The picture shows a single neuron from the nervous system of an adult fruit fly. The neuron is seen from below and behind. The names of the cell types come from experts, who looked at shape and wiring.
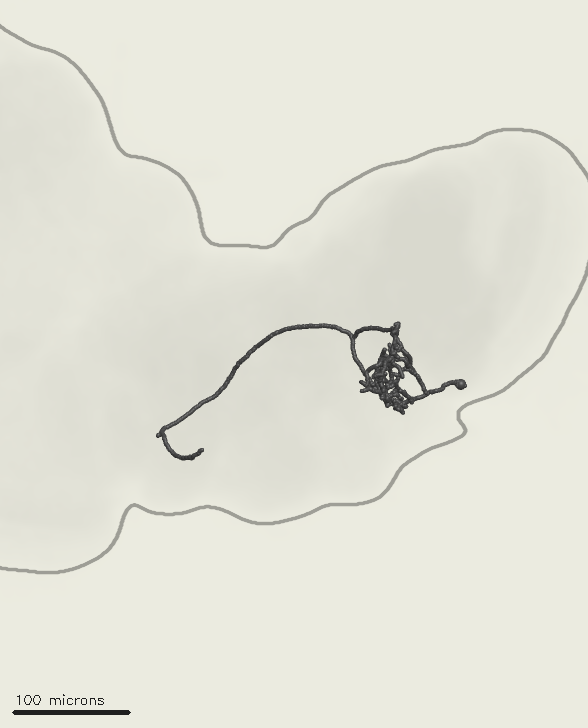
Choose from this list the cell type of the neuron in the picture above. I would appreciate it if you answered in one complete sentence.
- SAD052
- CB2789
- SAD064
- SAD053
The neuron is of cell type CB2789.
